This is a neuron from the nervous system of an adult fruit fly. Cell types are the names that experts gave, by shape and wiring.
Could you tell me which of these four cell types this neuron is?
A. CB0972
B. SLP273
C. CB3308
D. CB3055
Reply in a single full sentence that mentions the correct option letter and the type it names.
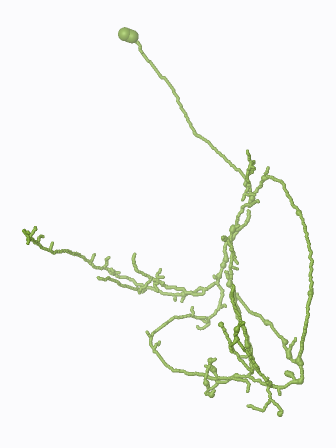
Listed as option C, the cell type CB3308 is that of the neuron.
